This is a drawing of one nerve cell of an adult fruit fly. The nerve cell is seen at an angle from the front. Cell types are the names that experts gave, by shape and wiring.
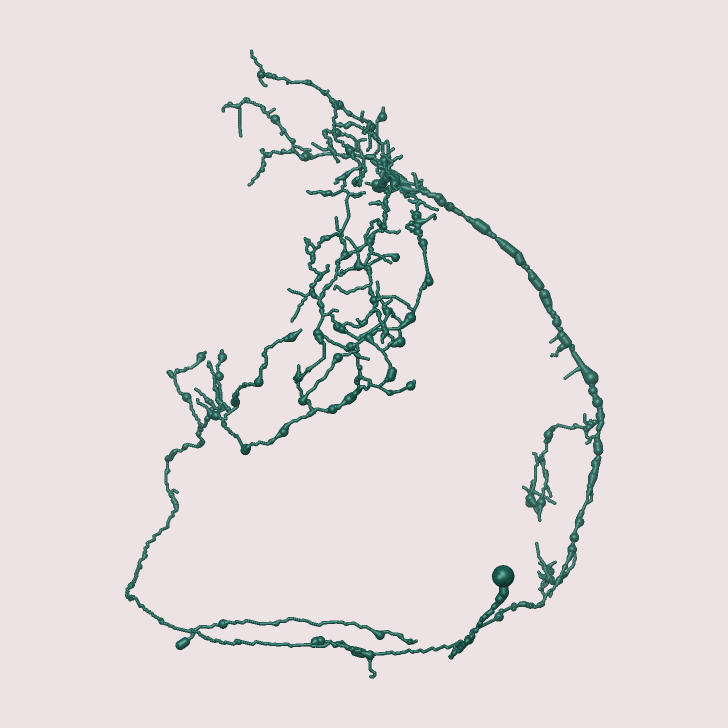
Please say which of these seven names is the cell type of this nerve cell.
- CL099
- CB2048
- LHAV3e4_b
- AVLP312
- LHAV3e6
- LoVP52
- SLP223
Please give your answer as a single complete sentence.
The nerve cell is a member of cell type SLP223.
